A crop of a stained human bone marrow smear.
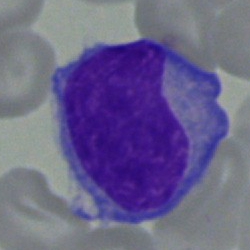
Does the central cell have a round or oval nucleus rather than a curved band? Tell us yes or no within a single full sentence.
Yes, a round or oval nucleus, compact and not band-shaped, is present in the cell.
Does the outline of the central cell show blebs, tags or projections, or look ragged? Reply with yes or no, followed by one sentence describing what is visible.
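Yes. The cell outline is irregular, with small bumps along its right edge.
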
